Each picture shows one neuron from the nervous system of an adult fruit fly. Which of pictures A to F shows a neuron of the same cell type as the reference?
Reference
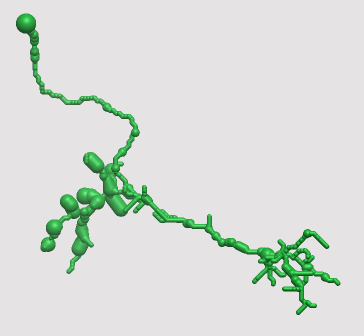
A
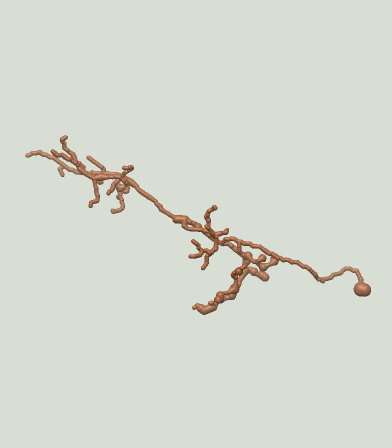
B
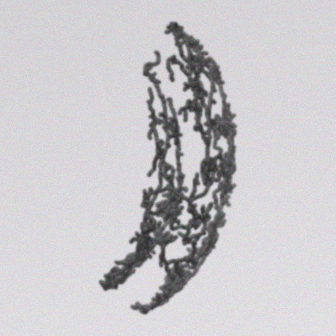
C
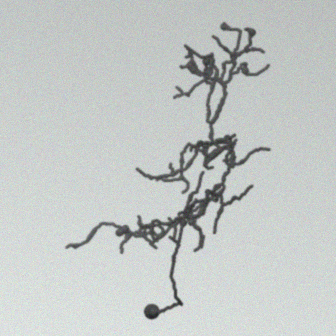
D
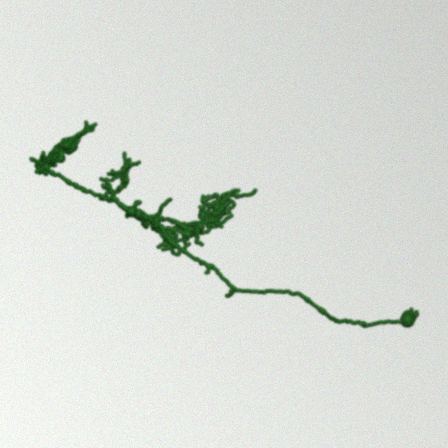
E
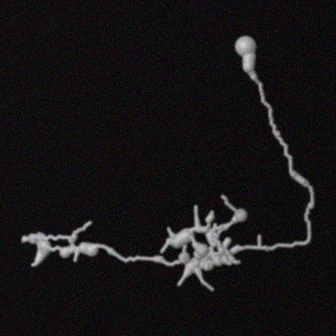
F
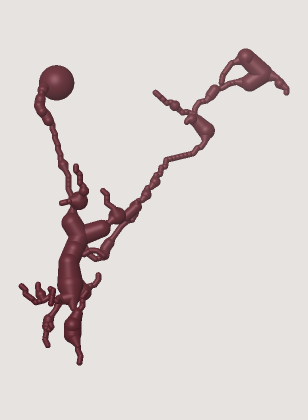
Picture A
